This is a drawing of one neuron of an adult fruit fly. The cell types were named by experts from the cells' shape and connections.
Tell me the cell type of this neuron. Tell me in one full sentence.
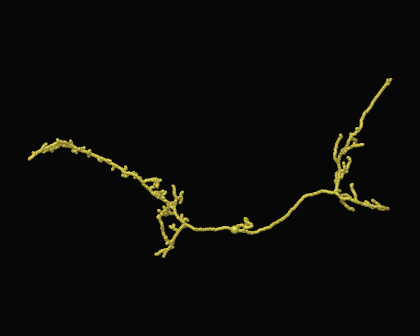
So far as cell type goes, this neuron is CB4069.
